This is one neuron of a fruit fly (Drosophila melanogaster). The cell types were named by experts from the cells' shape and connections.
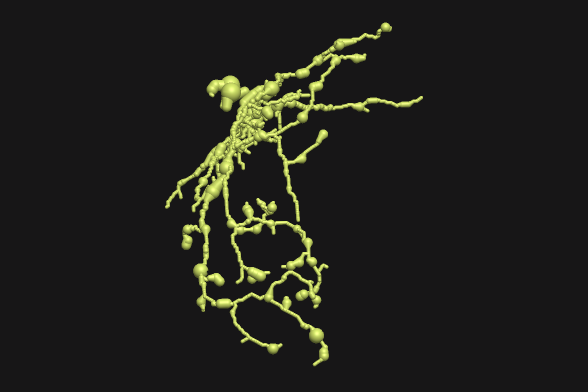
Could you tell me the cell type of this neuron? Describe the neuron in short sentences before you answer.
The cell body can be seen at the top of the picture. The picture shows dozens of branch ends. Its broad class is central-brain intrinsic neuron. The cell type is SLP316.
